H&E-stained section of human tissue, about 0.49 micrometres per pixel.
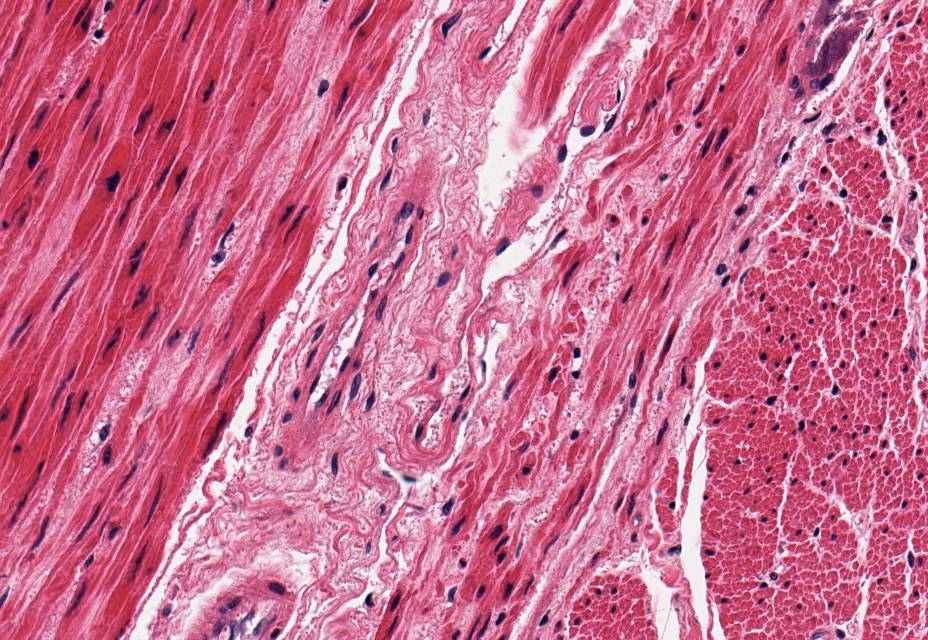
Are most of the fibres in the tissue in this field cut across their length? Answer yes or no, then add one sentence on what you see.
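No. Across the left two-thirds of the field, muscle fibres run diagonally from lower left to upper right.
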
